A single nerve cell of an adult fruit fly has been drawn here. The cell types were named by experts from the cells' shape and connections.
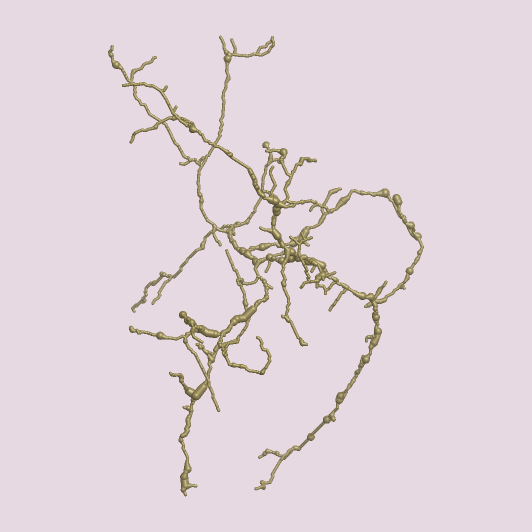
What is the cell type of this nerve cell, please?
IN20A.22A018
